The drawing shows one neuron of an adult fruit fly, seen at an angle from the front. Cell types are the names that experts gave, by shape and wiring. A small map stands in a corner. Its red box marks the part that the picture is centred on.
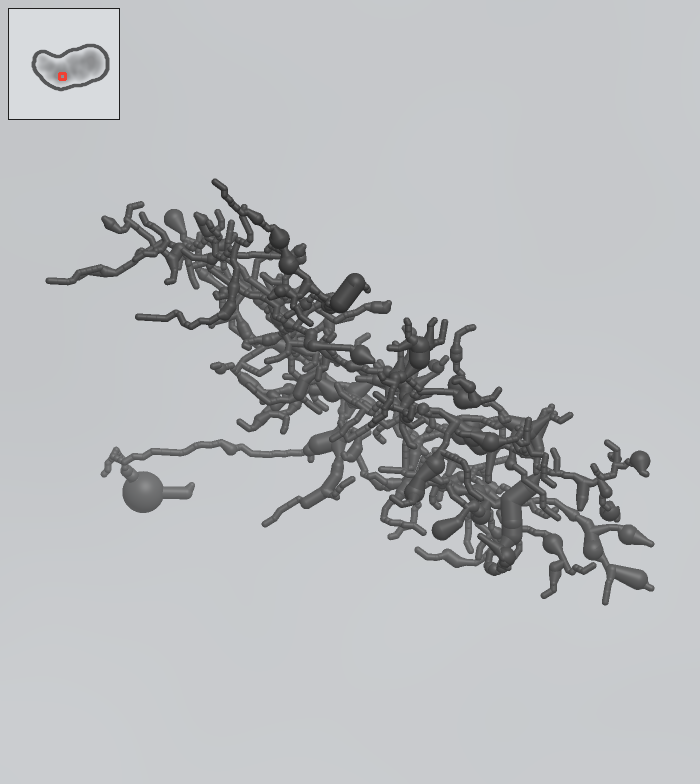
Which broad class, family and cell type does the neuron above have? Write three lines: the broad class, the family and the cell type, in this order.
optic-lobe intrinsic neuron
LPi
LPi3412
